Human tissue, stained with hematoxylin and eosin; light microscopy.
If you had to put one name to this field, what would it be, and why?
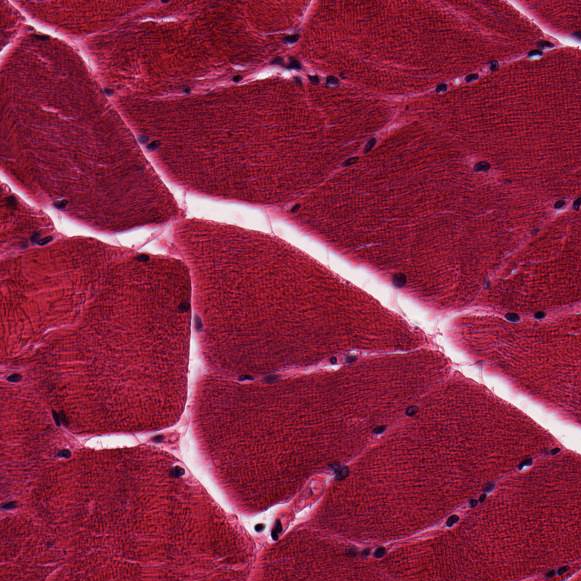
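That's skeletal muscle. The field is packed with polygonal fibres cut across, and their nuclei sit at the fibre edges, not the centres.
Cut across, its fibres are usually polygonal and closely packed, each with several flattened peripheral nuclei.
Those edge-placed nuclei also set it apart from the smooth muscle of an artery wall.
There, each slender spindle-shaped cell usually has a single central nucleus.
The cytoplasm is deep red, finely stippled with myofibrils, and the fibres are angular and broadly alike in size.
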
